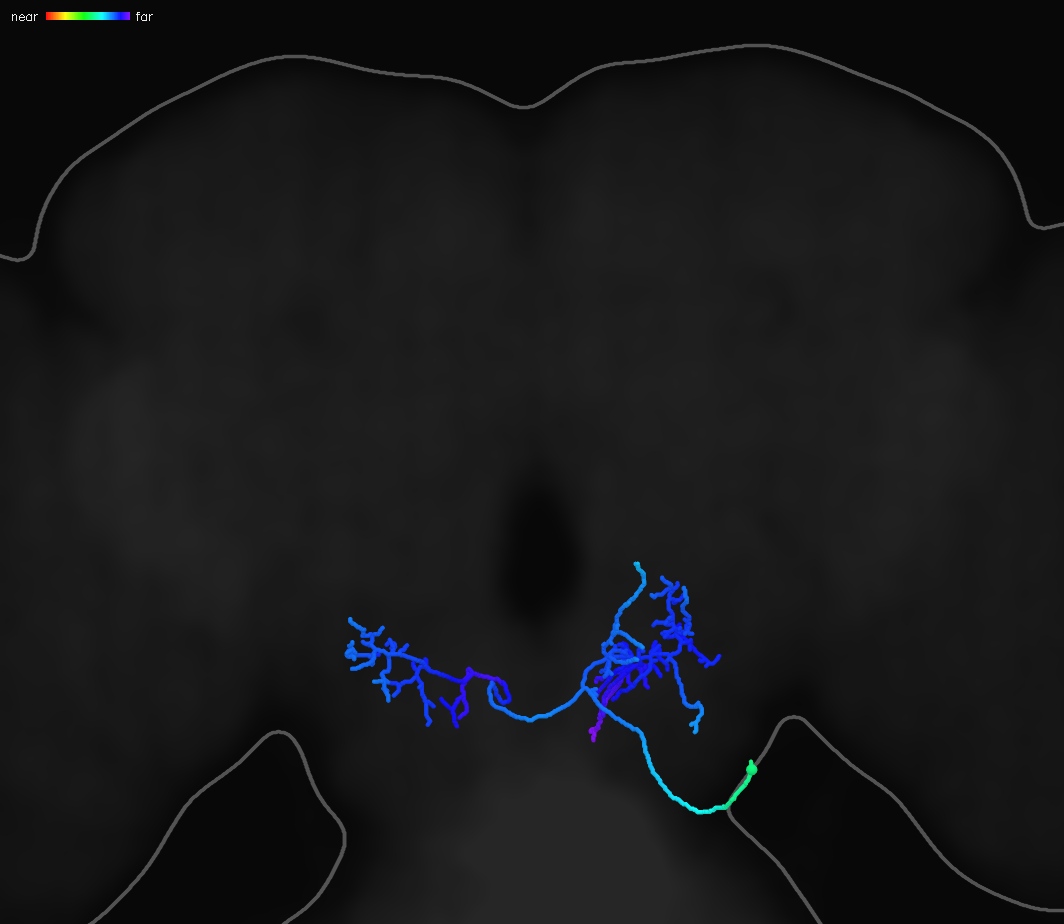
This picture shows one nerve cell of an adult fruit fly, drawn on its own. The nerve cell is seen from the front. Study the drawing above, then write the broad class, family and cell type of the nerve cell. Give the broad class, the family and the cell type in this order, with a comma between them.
central-brain intrinsic neuron, hemilineage LB7, GNG434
